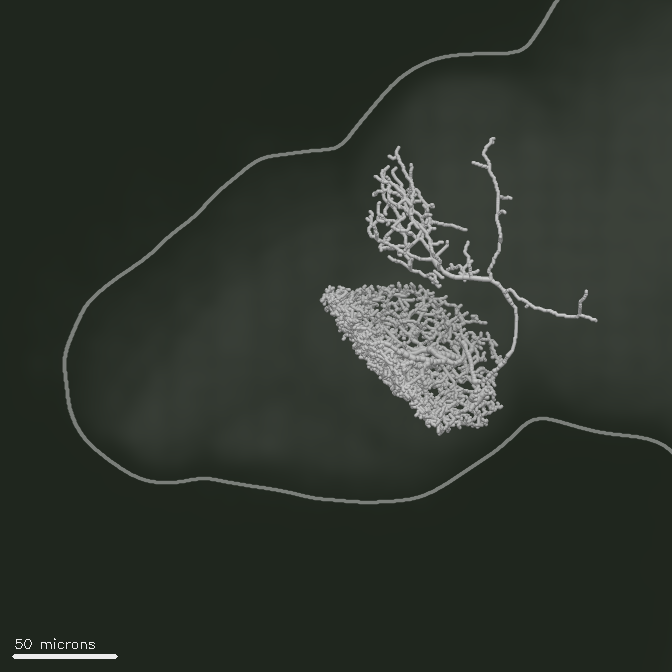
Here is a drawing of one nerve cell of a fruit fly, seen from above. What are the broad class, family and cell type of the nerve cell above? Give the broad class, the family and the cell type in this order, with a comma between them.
visual projection neuron, LoVP, LoVP102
